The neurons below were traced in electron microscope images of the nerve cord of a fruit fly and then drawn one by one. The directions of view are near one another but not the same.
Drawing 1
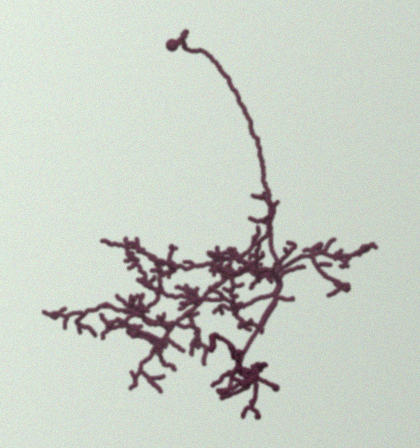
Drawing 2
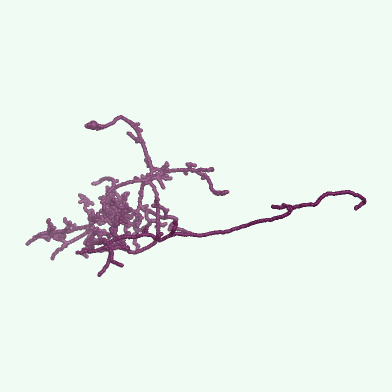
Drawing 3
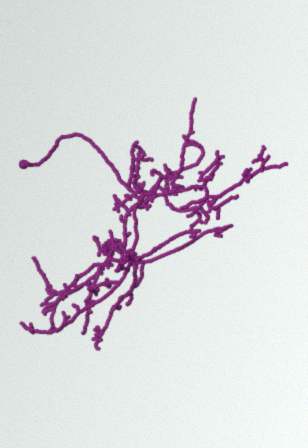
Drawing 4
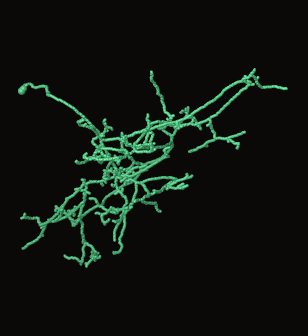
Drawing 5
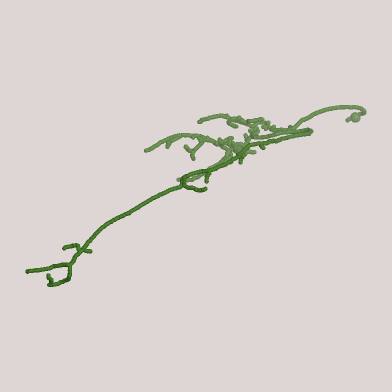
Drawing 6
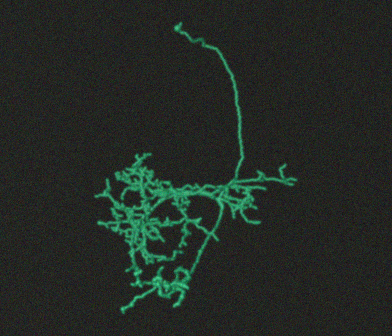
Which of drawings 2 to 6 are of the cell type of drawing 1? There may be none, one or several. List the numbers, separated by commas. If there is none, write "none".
6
